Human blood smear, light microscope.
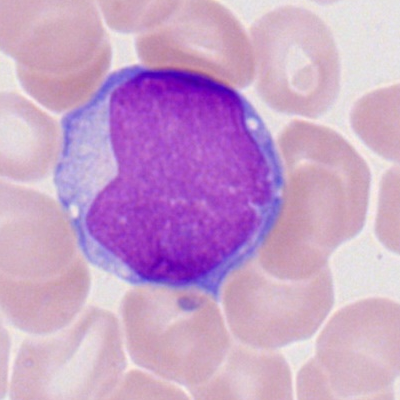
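Myeloblast, at the centre of this stained blood smear. Its nucleus fills most of the cell, and, looking closely, a notch is cut into its left side. The chromatin seems fine and evenly spread. The cytoplasm, I note, forms its widest band to the left of the nucleus.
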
